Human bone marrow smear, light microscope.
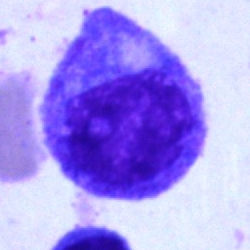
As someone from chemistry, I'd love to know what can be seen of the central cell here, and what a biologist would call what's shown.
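Oval in outline, the cell narrows toward the top. Its chromatin is finely stippled rather than coarsely clumped. The cytoplasm is deep blue and shows no distinct coloured granules. This is a promyelocyte.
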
